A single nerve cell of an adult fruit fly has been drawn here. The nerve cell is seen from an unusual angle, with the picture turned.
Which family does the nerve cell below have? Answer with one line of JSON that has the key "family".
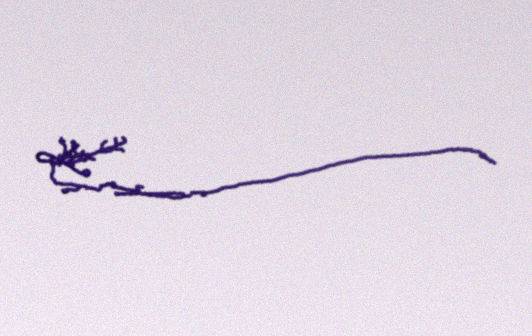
{"family": "hemilineage 19B"}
